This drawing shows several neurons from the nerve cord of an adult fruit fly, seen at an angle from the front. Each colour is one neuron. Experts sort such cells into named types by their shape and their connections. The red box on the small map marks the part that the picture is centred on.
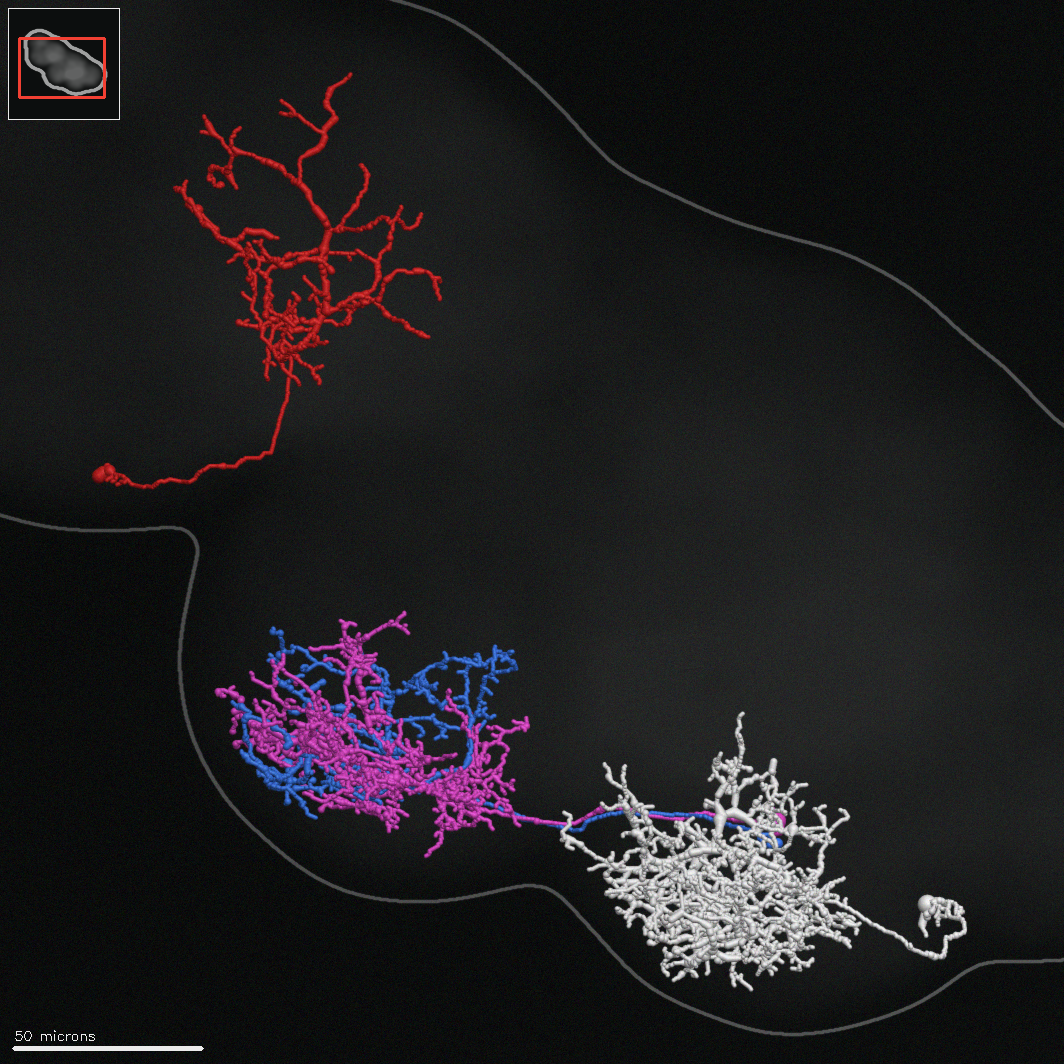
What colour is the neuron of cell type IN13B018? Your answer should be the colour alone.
magenta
